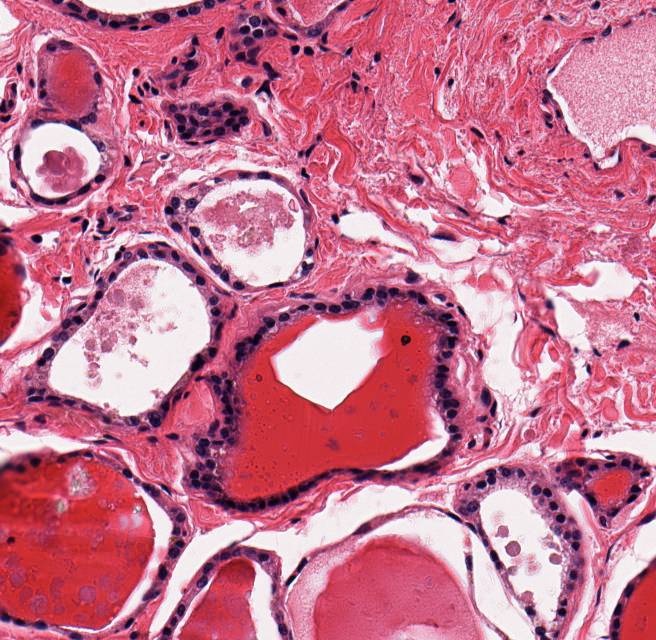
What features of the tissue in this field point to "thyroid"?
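What goes with thyroid: many rounded to irregular dilated glandular spaces crowding the left and lower field.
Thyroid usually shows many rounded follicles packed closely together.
See how each is lined by a thin layer of cuboidal to flattened epithelial cells with small, round, dark nuclei and little cytoplasm. Several, including the large central one, hold dense, homogeneous, deep red eosinophilic secretion. What fits less well is the upper right, which fibrous stroma fills.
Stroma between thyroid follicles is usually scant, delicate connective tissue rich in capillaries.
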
